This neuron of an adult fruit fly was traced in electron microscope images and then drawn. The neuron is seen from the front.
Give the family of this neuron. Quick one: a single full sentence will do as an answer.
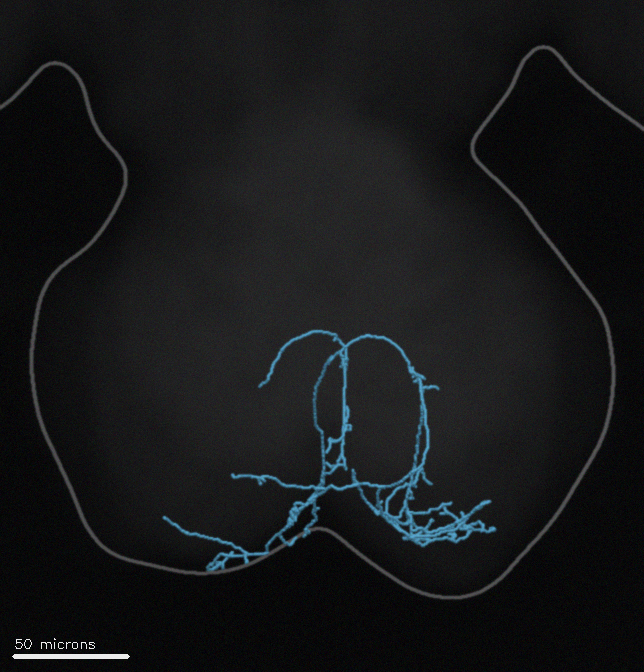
This neuron is grouped under the hemilineage 12B family.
